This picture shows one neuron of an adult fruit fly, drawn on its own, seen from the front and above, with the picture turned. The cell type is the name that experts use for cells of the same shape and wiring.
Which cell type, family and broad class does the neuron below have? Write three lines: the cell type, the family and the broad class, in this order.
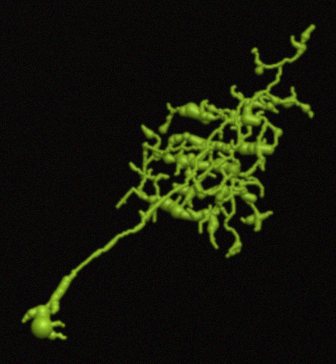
Dm9
Dm
optic-lobe intrinsic neuron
